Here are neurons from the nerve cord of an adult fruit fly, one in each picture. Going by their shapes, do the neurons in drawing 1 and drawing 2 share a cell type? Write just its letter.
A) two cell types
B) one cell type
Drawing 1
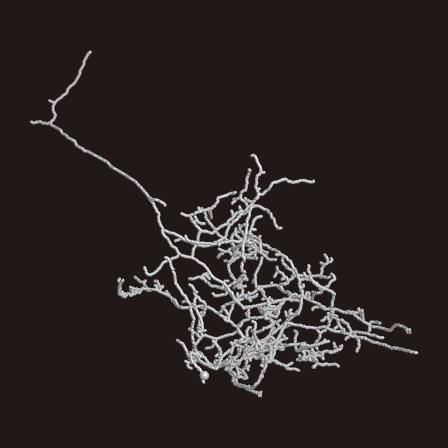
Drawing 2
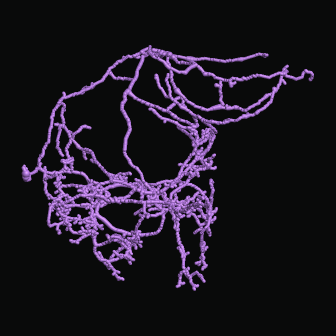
B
